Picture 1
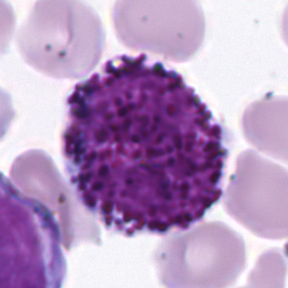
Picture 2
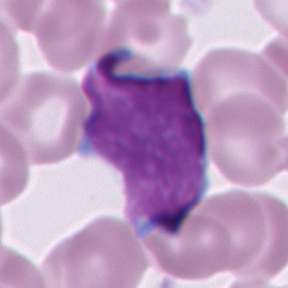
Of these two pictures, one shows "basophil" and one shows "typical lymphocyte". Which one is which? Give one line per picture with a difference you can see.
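In picture 1 we see a basophil: The cell is packed with coarse, dark purple granules.
In picture 2 we see a typical lymphocyte: No granules are visible in the cytoplasm.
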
